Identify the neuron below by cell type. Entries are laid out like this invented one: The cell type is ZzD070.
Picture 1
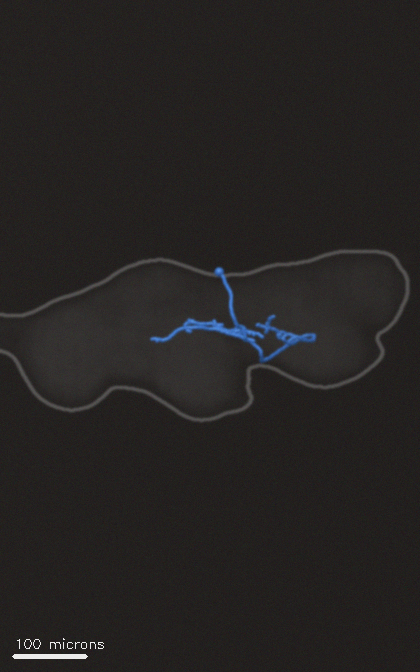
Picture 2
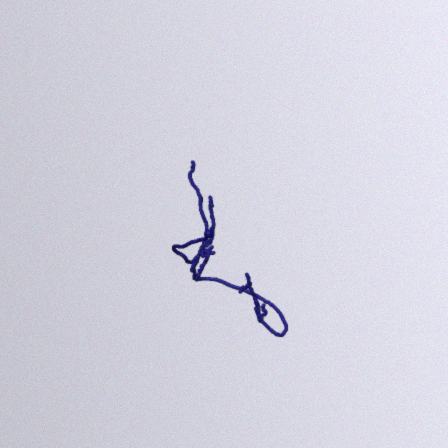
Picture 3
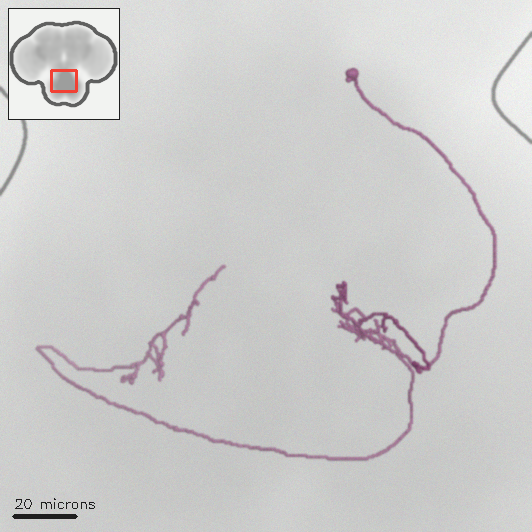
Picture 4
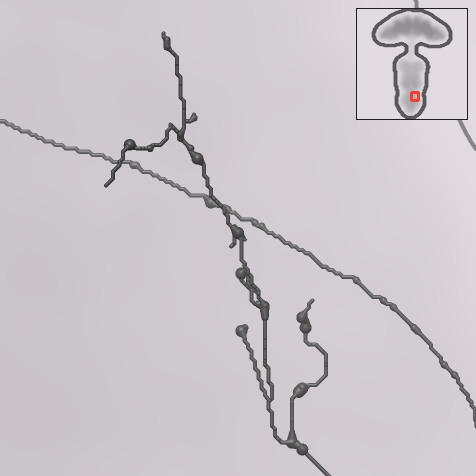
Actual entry: The cell type is IN01A088.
